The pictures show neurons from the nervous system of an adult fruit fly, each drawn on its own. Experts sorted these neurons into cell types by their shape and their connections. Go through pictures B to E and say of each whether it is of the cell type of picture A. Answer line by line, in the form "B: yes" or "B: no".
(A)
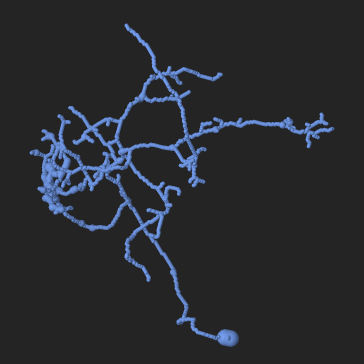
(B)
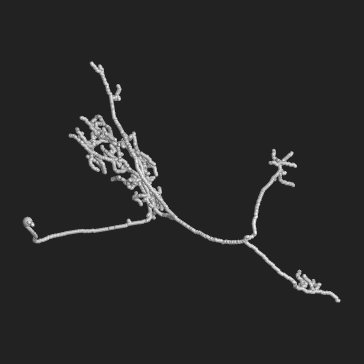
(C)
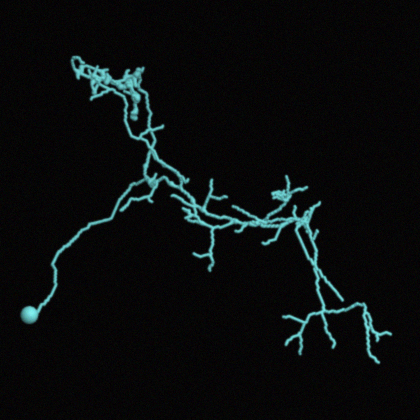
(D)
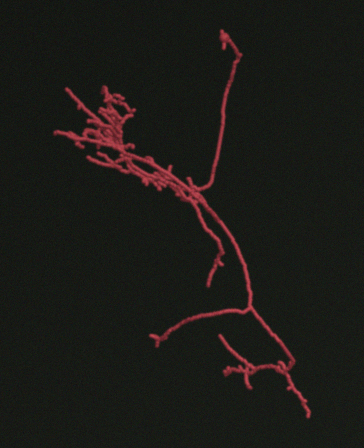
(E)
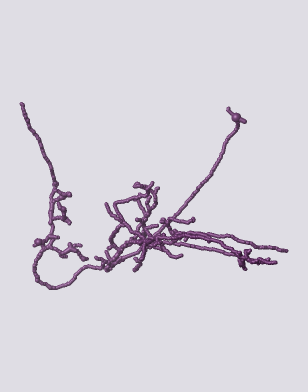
B: no
C: yes
D: no
E: yes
